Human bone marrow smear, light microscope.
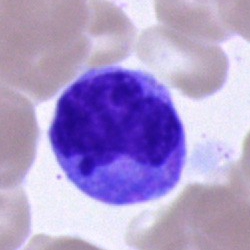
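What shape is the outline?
Round and smooth, I'd say.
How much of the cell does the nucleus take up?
Most of it, with dark purple, coarsely clumped chromatin, leaving the cytoplasm as a crescent along the lower edge.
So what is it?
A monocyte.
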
